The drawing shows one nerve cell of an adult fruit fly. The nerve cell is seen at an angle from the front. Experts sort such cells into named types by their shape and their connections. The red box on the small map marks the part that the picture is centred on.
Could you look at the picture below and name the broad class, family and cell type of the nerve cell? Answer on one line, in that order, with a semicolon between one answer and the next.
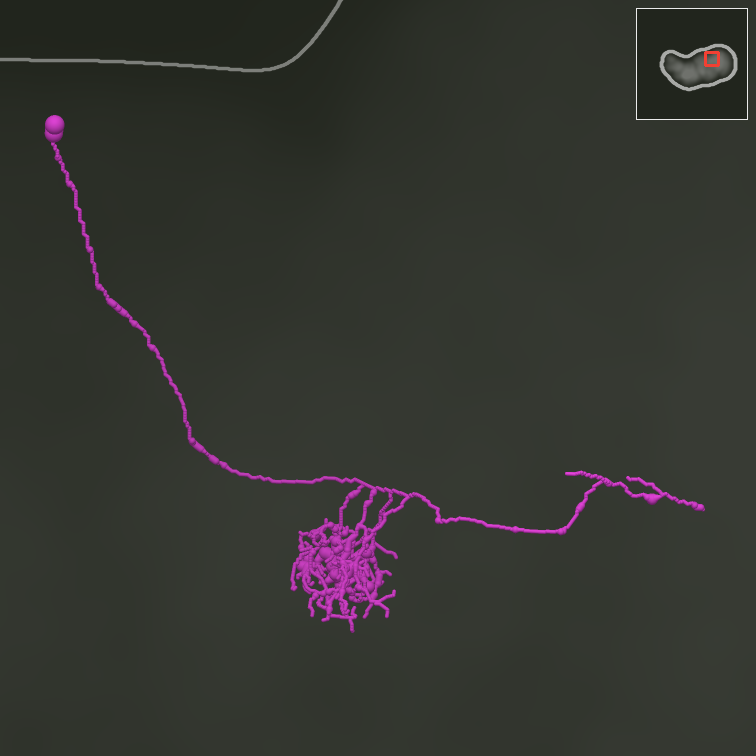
central-brain intrinsic neuron; class CX; FC1A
